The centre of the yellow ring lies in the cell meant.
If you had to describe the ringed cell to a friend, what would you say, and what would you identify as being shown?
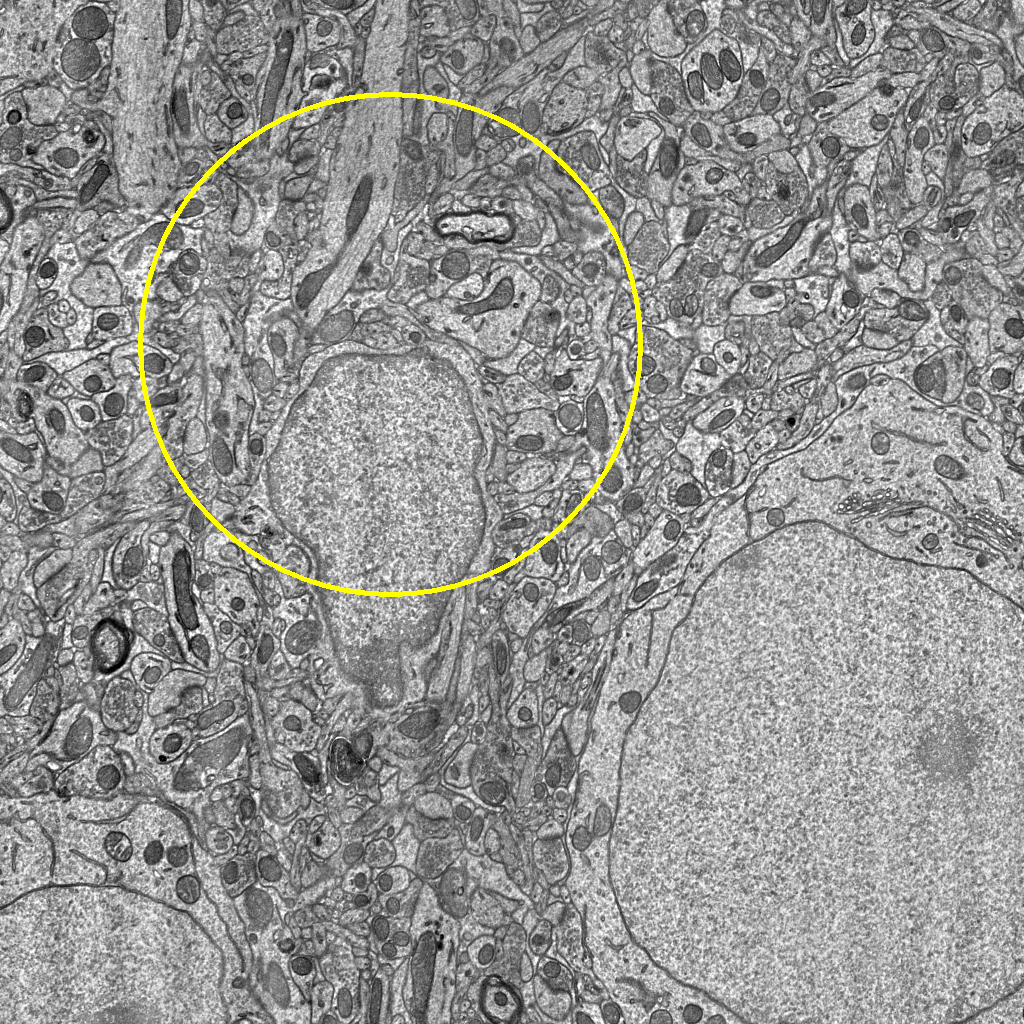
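Here the nucleus forms a tall oval extending beyond the lower edge of the ring. Its outline is smooth, lacking deep folds. Finely speckled chromatin is spread evenly, with no thick dark band beneath the envelope. On both sides, neuropil profiles crowd directly against the cell, and no other cell body touches it. The ringed cell is an oligodendrocyte precursor cell.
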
